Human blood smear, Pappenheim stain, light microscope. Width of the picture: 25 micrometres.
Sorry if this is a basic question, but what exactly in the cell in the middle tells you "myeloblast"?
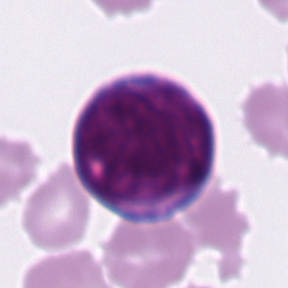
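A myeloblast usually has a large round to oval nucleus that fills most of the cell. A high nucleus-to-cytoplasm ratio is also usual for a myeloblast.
For this myeloblast, check the nucleus first: round, about 11 micrometres across in a cell about 13 micrometres across, filling about 80% of the cell's area, which goes with both. Next, the cytoplasm: only a very thin rim, most visible along the lower edge, which likewise goes with a high ratio.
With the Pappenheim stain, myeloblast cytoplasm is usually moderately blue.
Here the thin rim is blue. Last, a single small bright pink dot lies near the left edge of the cell.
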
